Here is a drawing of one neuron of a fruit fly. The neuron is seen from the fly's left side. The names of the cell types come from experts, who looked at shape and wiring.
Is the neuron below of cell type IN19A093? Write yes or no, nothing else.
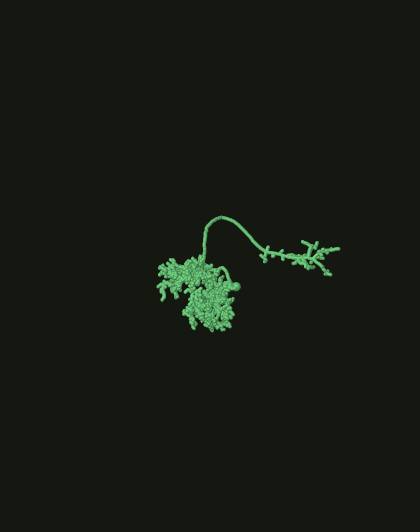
no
